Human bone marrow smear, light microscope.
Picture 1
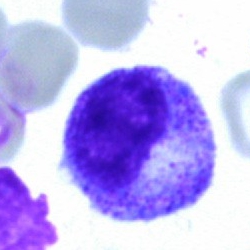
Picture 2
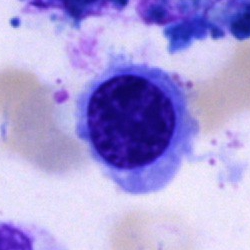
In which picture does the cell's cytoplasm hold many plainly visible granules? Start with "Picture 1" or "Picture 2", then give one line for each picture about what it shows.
Picture 1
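Picture 1: Fine purple granules are scattered through the cytoplasm.
Picture 2: No granules are visible in the cytoplasm.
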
